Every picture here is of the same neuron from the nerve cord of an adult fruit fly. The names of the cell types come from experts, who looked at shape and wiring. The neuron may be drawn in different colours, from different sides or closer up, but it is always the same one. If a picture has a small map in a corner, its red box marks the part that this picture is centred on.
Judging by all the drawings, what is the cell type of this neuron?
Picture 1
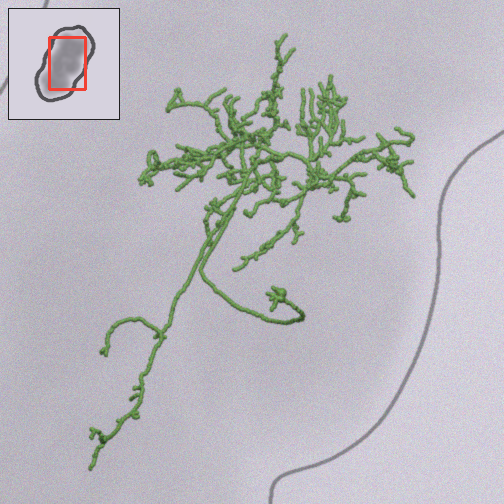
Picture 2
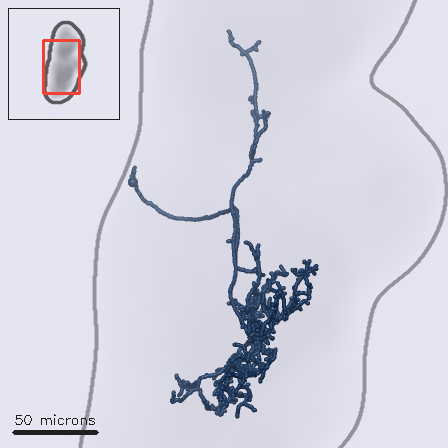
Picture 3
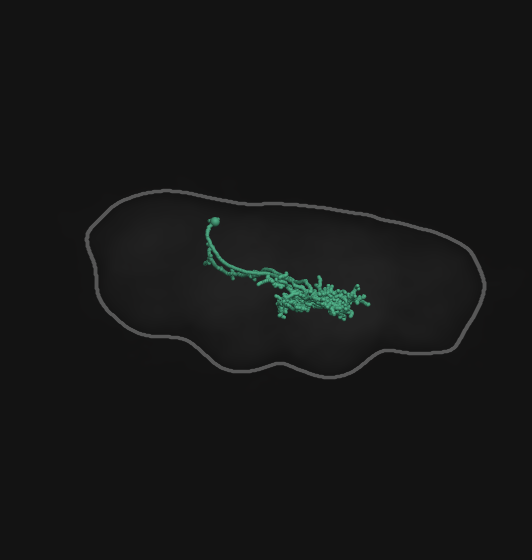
IN11A016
